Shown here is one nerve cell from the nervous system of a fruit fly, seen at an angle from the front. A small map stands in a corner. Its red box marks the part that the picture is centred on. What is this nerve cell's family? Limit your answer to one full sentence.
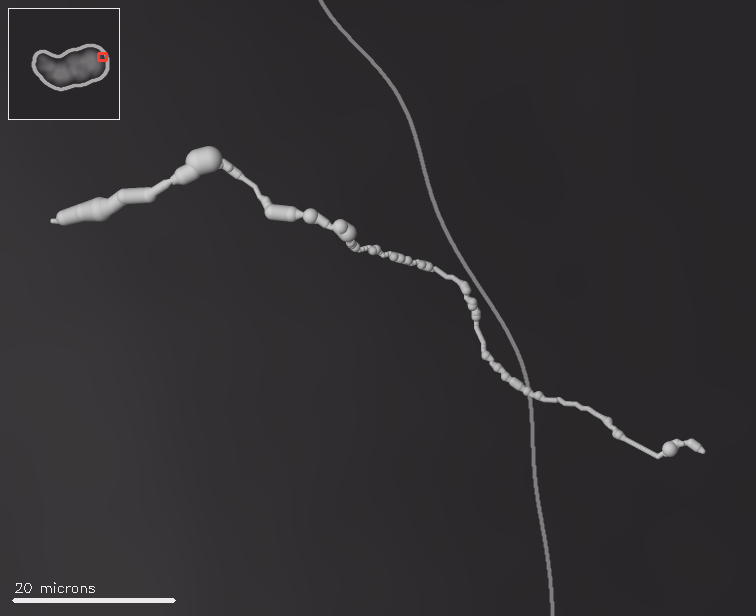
Grouped by family, the nerve cell goes with class visual.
